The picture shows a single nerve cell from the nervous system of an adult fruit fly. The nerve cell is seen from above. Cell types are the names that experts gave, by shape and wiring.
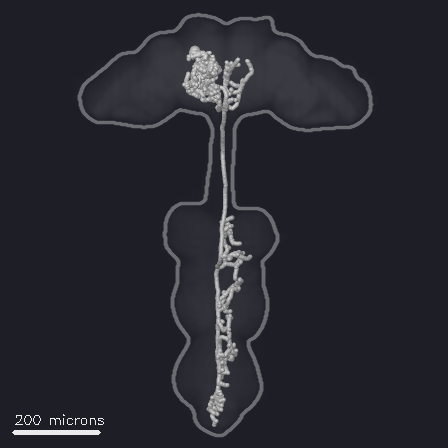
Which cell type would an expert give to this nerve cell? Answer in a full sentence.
The cell type is DNg102.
